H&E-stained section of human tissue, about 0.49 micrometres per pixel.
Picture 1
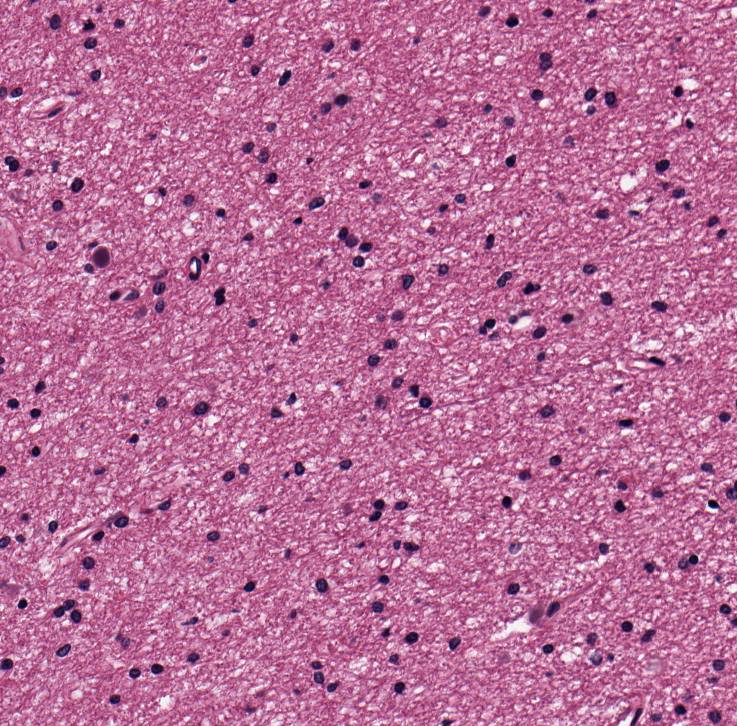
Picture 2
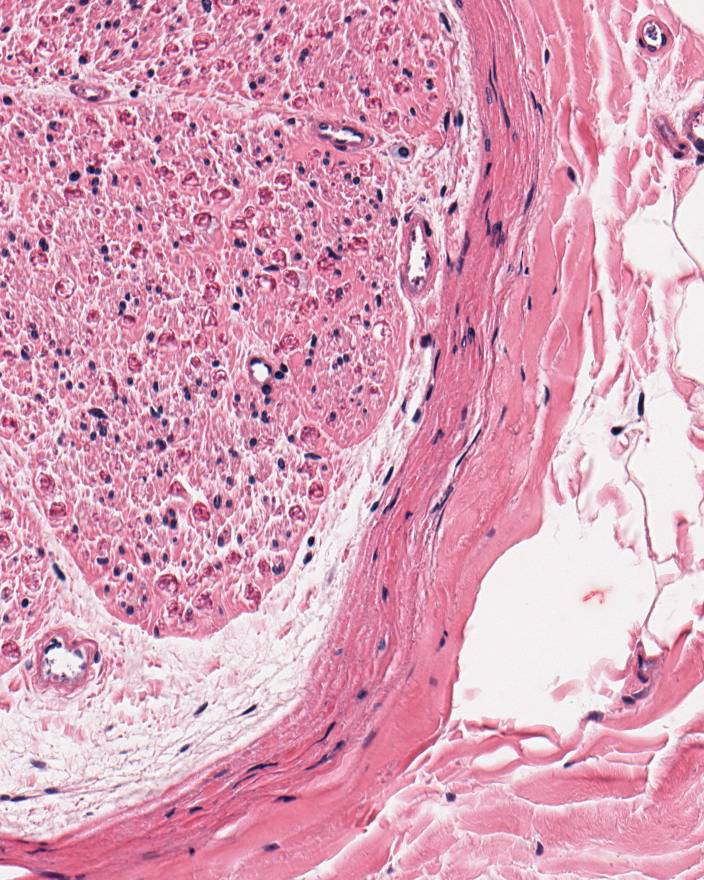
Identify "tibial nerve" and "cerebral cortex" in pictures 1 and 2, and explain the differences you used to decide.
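Here the cerebral cortex is picture 1, and the tibial nerve is picture 2. Notice how the cerebral cortex is a fine, pink, fibrillary background across the whole field, with small nuclei spread evenly through it; most are small, round and dark, many show little cytoplasm, and some sit in a clear halo. You will find no epithelium, glands or large lumens anywhere in that field. Now turn to the tibial nerve: a large rounded bundle, cut in cross-section, fills the upper left and is packed with many small round pink profiles of fibres cut across. Small dark oval nuclei lie evenly through the bundle, while flattened spindle-shaped nuclei in a dense band run parallel to its curved edge.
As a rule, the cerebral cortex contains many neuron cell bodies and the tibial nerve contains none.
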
